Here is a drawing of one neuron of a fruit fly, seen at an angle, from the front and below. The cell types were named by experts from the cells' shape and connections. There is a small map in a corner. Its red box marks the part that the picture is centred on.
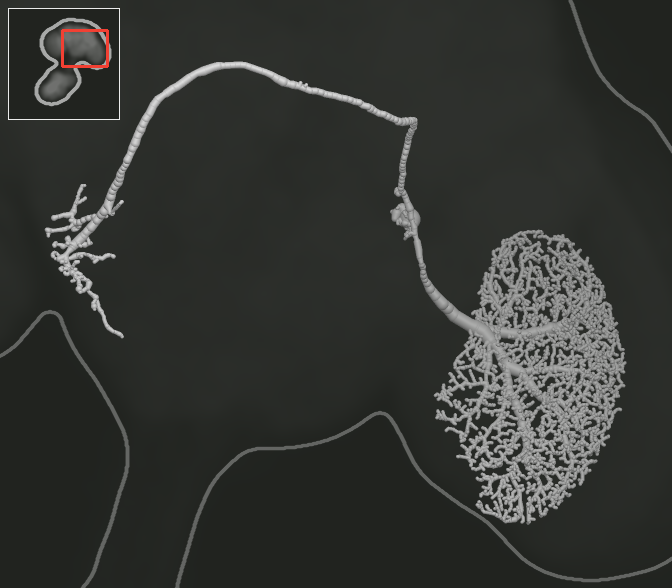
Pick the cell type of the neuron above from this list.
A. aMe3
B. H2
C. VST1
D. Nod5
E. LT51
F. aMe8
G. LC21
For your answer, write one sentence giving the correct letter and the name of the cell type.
The neuron is typed H2, per option B.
